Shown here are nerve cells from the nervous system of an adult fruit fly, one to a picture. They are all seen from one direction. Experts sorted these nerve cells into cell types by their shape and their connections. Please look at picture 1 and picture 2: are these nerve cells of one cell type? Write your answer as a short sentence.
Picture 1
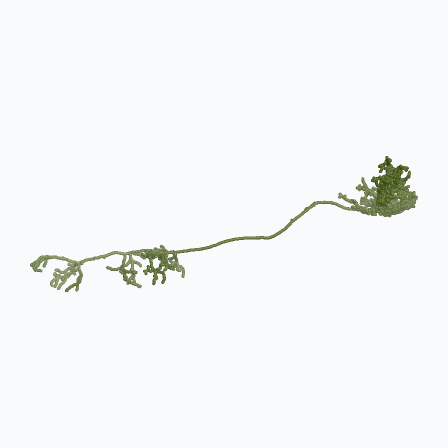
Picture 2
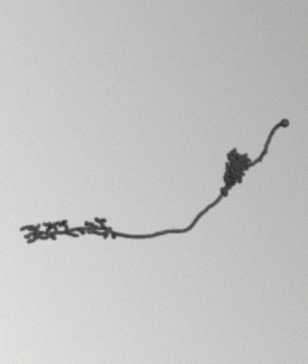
They are of different cell types.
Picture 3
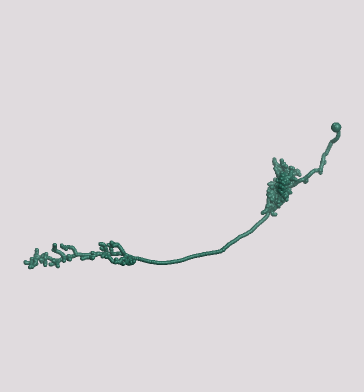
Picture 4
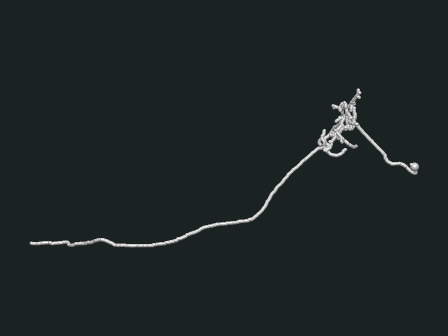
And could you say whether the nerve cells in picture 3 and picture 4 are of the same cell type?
They are of different cell types.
